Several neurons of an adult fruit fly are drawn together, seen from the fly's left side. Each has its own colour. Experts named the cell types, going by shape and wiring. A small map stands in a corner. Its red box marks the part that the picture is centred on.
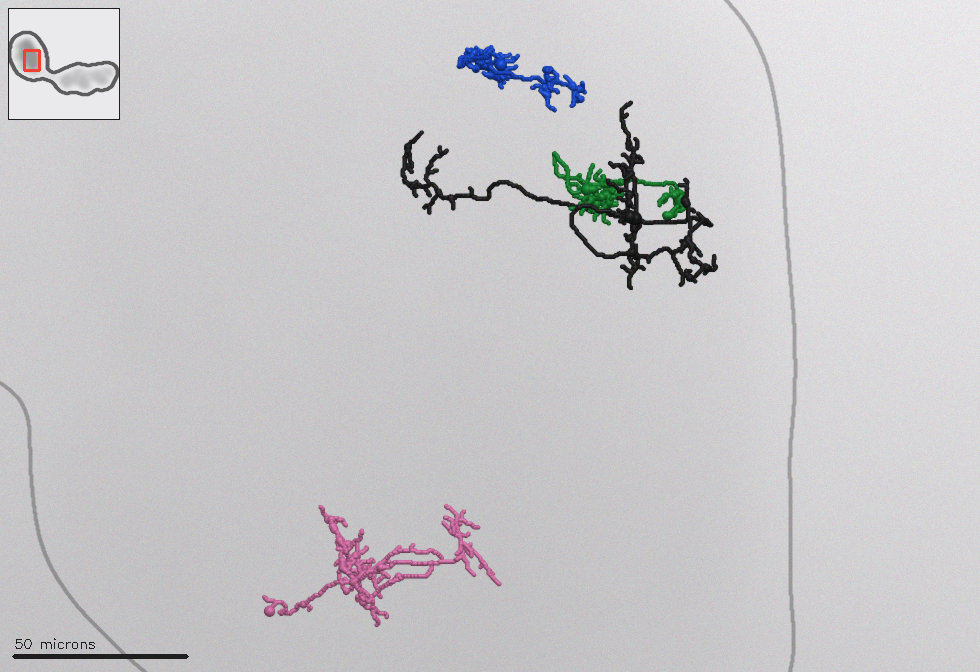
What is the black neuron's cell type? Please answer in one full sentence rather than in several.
This neuron has been assigned cell type Tm16.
